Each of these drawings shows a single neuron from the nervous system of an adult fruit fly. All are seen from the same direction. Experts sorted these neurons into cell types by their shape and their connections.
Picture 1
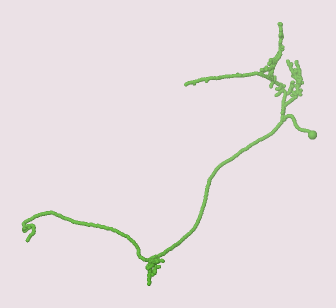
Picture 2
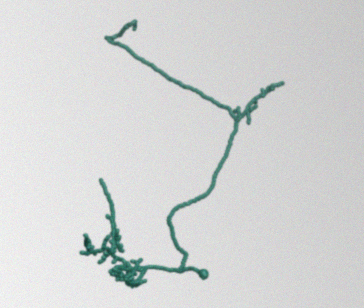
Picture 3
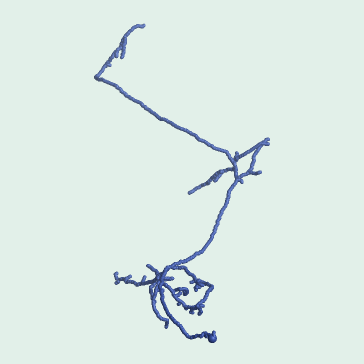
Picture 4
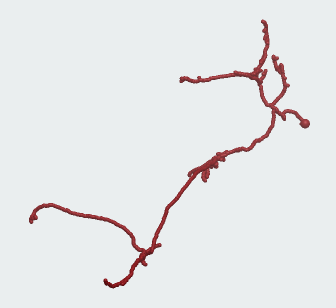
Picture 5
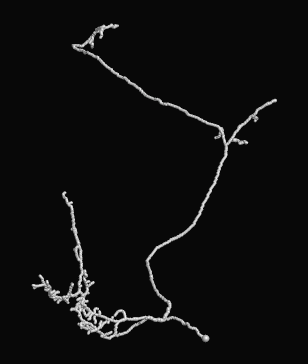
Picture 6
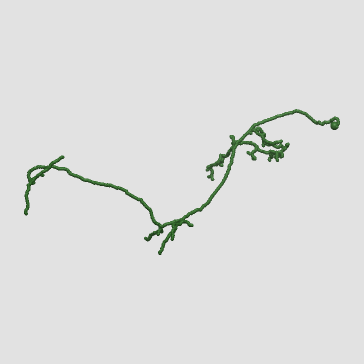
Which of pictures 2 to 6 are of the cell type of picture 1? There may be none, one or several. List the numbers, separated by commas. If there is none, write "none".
2, 4, 5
